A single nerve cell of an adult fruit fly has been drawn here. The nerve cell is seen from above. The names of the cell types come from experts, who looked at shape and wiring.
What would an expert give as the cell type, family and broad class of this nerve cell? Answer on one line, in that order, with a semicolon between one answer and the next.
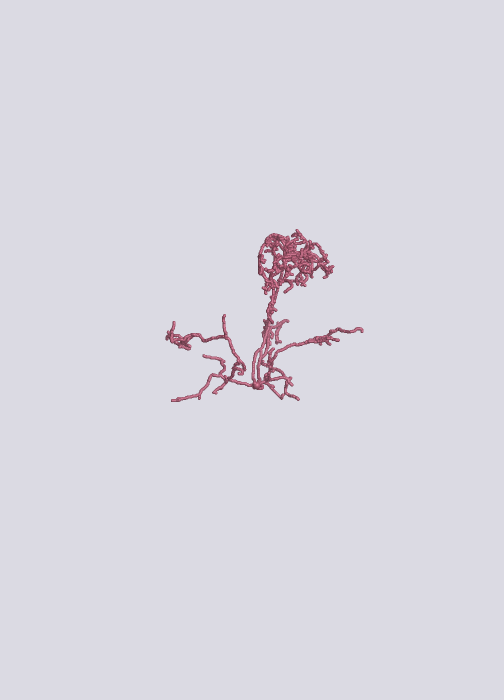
SMP714m; hemilineage DM1_antero_dorsal; central-brain intrinsic neuron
